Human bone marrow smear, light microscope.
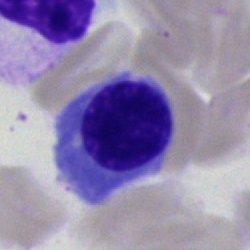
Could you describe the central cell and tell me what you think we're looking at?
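This cell has its nucleus off-centre, pushed toward the right side. The cytoplasm is a clear medium blue, and most of it lies to the left of and below the nucleus. The cell outline is irregular, with a ragged edge at the lower left. The cell is an erythroblast.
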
